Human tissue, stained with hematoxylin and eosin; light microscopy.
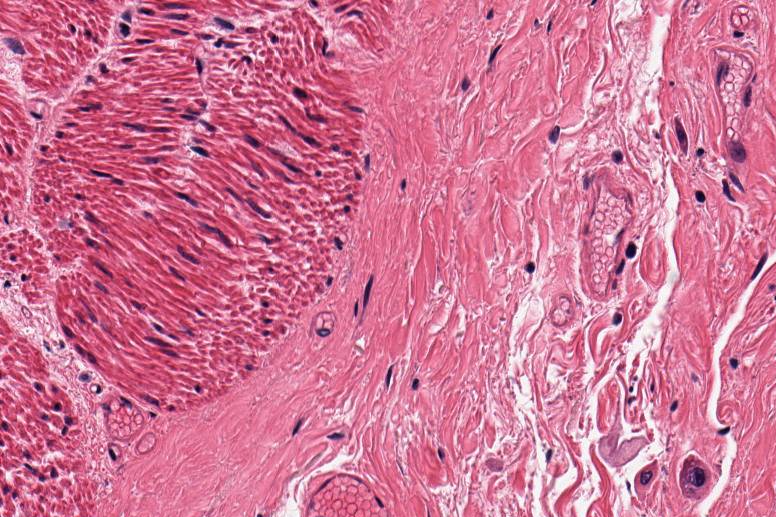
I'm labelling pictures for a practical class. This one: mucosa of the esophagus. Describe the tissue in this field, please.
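Start with the large rounded bundle of smooth muscle filling most of the left half, with connective tissue to its right. Its smooth muscle cells have deeply eosinophilic, pink cytoplasm and elongated, spindle-shaped nuclei. At the far left edge the cells are cut across, showing small rounded profiles, unlike the lengthwise main bundle.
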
